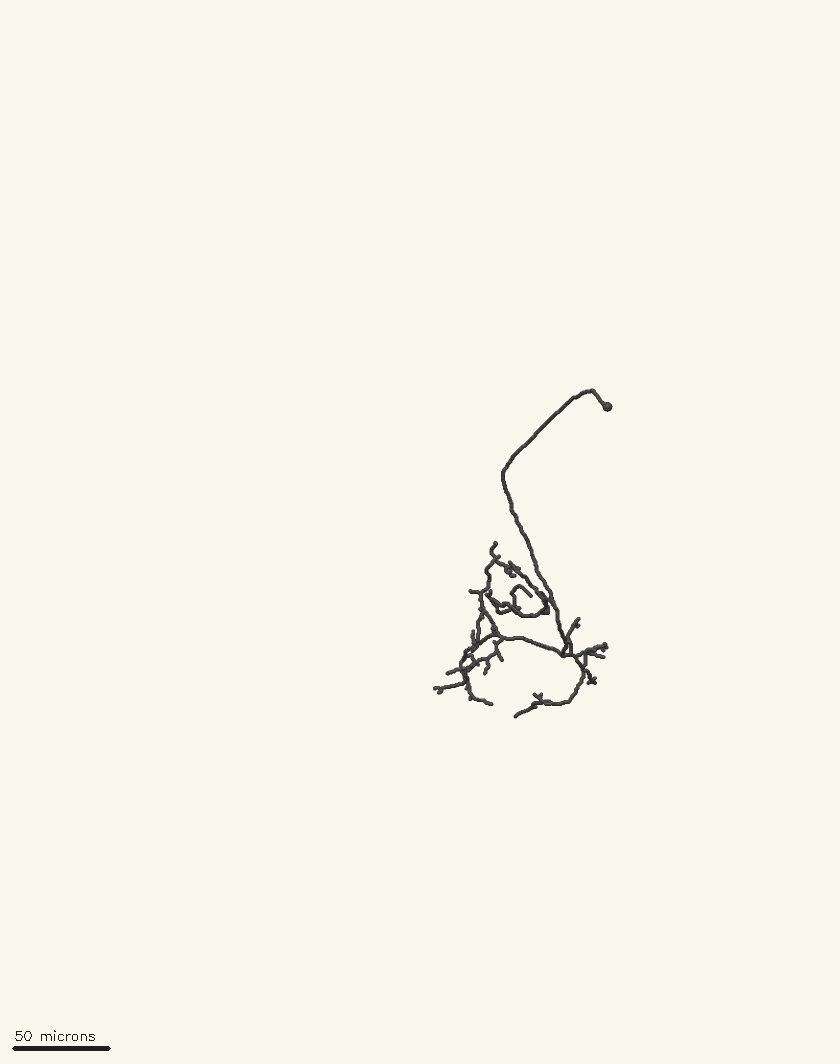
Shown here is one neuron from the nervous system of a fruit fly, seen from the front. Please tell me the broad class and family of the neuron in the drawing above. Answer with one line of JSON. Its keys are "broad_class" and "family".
{"broad_class": "central-brain intrinsic neuron", "family": "hemilineage WEDd1"}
